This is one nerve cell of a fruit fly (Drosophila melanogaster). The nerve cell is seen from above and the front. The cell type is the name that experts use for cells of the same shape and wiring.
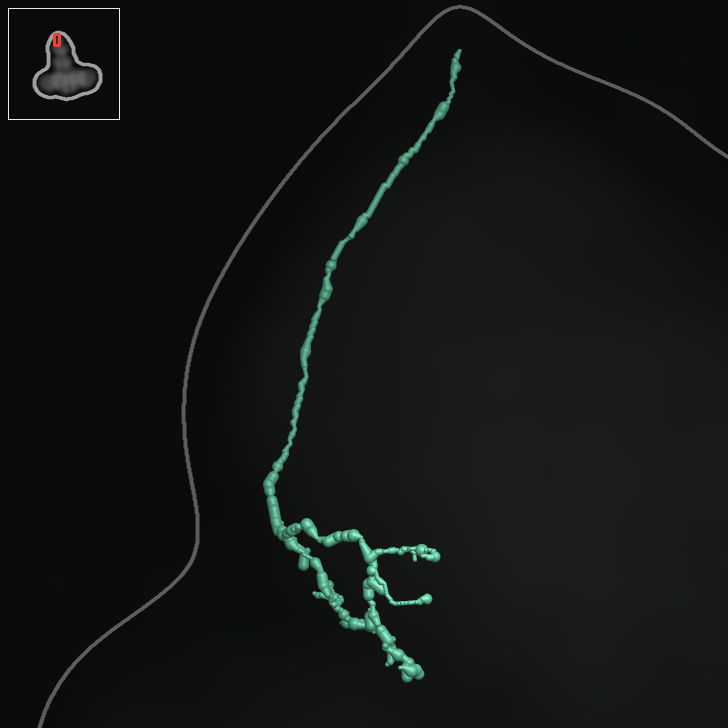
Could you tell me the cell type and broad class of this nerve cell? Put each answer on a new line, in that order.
SNxx02
sensory neuron entering the nerve cord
